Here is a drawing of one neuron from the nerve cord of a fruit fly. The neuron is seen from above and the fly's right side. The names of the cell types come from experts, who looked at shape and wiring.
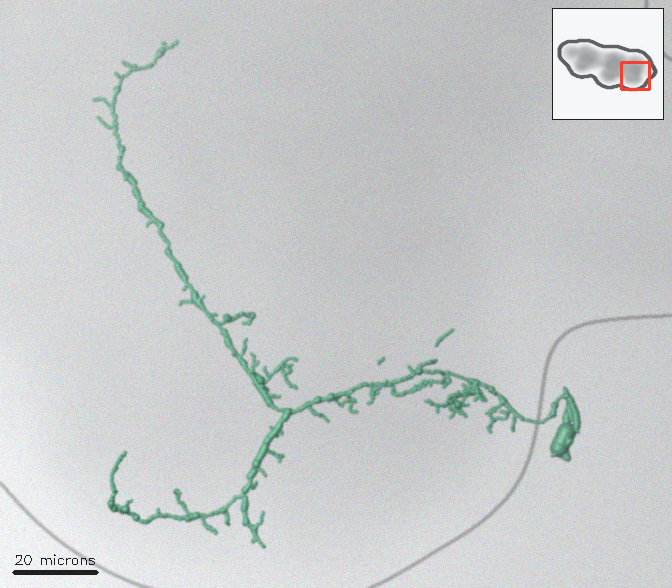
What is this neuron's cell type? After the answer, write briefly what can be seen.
The cell type is ltm2-femur MN. This is a motor neuron of the nerve cord. From top to bottom in the picture it spans about 120 microns. The picture shows dozens of branch ends.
